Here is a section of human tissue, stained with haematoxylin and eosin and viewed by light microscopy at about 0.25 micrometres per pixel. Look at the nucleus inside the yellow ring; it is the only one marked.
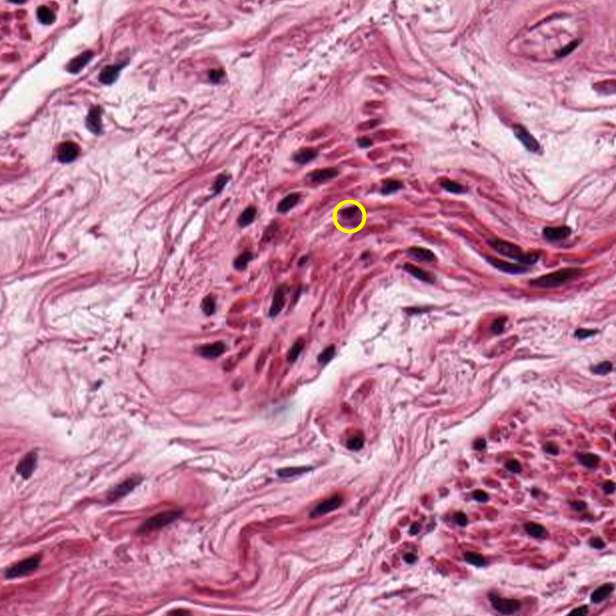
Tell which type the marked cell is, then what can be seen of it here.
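The marked cell is a smooth muscle cell. The nucleus is a small, dark-staining oval, elongated along the same line as the neighbouring nuclei. The cytoplasm is pink and drawn out into a long, streaky band that runs alongside the bands of its neighbours without a sharp border between them. This bundle is set off from the surrounding paler, wavy, loosely arranged fibres.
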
